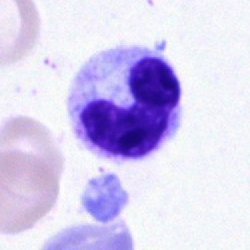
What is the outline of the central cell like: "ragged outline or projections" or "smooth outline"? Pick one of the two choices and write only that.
Smooth outline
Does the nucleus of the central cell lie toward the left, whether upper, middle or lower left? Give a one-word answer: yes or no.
No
